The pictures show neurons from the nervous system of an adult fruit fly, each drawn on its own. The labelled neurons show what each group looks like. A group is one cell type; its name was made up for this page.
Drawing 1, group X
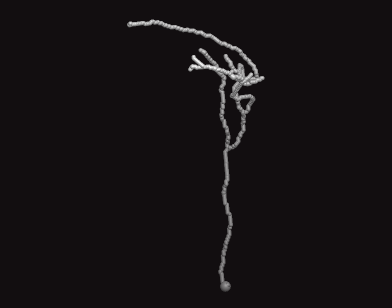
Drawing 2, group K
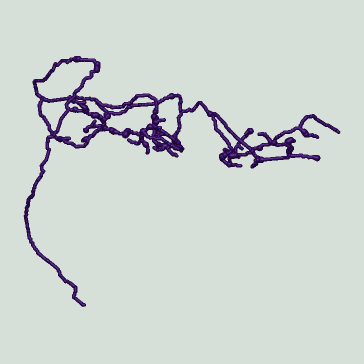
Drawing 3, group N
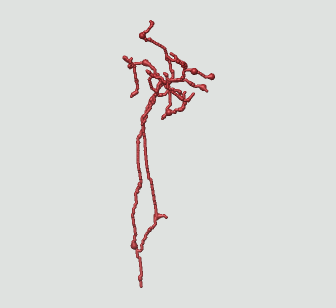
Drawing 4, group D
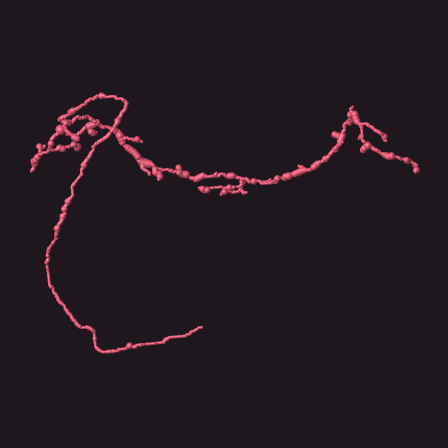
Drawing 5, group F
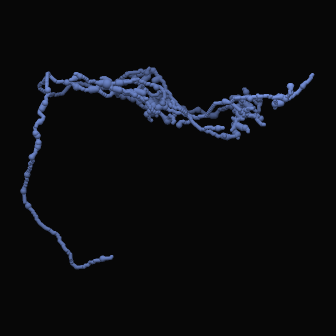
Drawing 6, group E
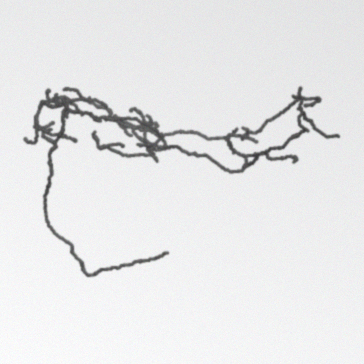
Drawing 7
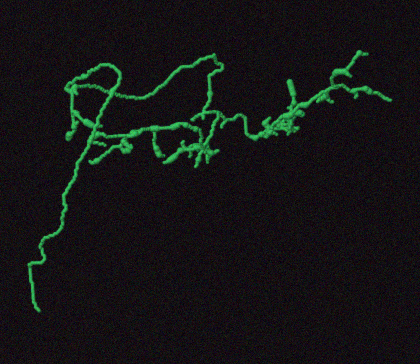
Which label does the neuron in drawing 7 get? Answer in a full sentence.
It belongs to group K.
